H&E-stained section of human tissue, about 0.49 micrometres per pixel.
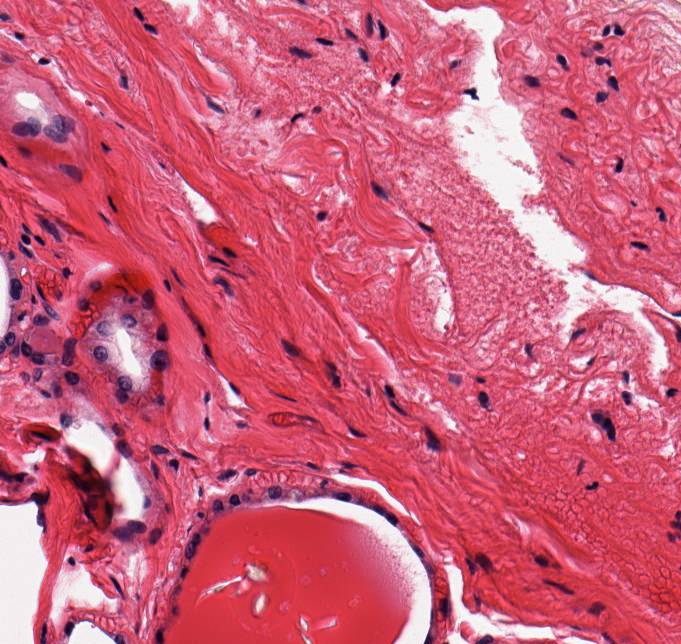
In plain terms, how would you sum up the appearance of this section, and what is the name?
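Wavy collagen bundles run diagonally, upper left to lower right, with sparse dark elongated stromal nuclei lying singly between the fibres. That large rounded space at bottom centre has a single row of small cells with dark nuclei lining it, and near the left edge small tubular structures with cuboidal epithelium surround narrow lumens. It's thyroid.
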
